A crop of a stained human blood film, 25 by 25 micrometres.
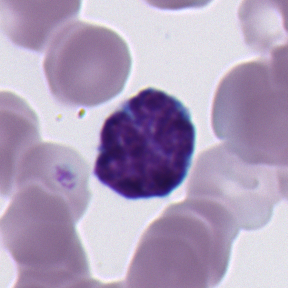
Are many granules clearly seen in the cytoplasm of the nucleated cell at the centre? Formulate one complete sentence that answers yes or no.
No, no granules can be seen in the cytoplasm of this cell.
